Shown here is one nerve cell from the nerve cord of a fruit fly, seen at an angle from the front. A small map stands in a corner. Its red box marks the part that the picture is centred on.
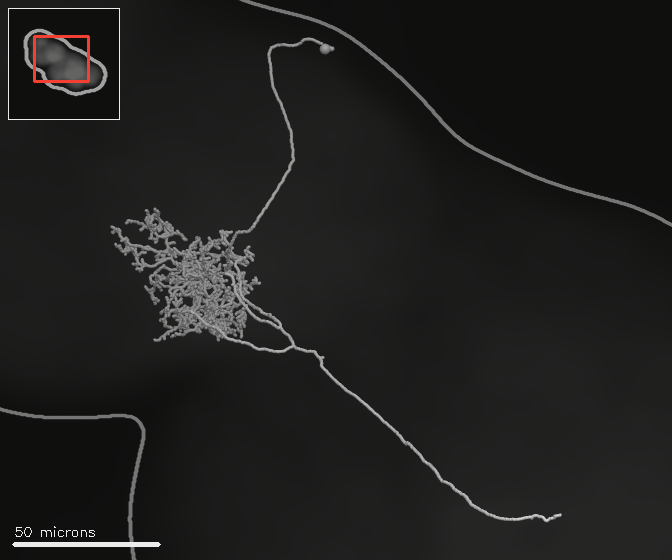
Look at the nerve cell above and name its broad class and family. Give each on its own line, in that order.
nerve-cord intrinsic neuron
hemilineage 23B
